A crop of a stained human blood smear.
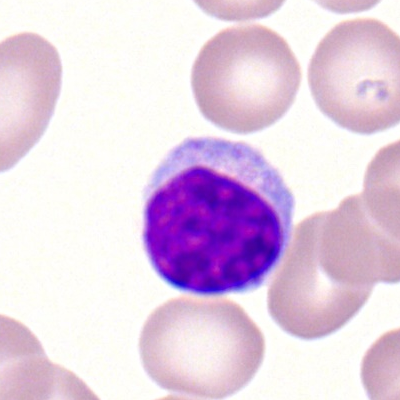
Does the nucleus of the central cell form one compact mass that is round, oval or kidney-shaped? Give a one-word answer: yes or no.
Yes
